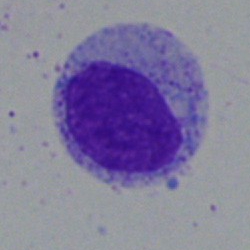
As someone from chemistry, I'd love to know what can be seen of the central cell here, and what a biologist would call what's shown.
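You'll notice the nucleus sits off-centre, toward the lower left of the cell. The cytoplasm is a pale blue-grey, its rim widest on the upper right side, with fine purple granules scattered through it. It's a myelocyte.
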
